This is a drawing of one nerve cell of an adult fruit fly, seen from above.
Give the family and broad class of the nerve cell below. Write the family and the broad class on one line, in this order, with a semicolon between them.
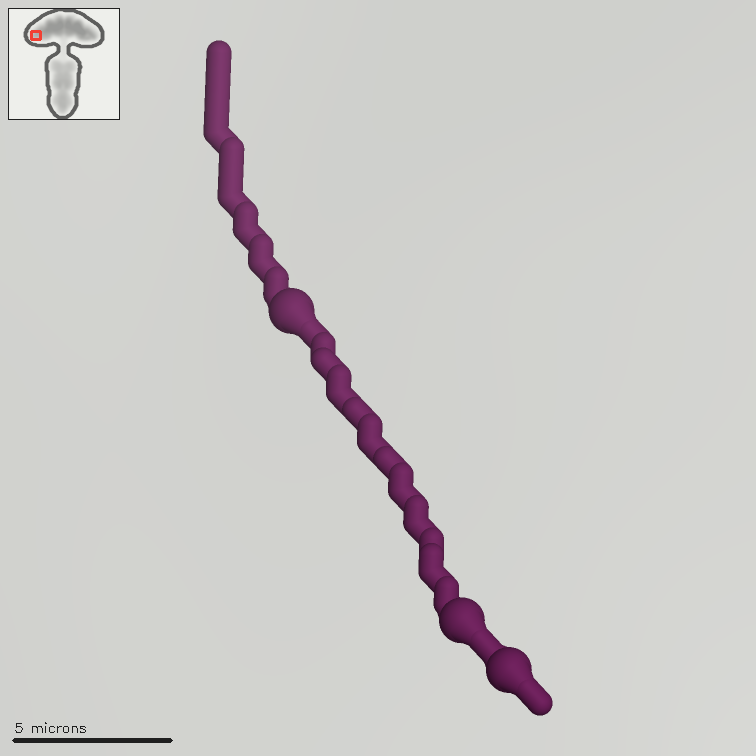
class visual; photoreceptor or other optic-lobe sensory neuron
